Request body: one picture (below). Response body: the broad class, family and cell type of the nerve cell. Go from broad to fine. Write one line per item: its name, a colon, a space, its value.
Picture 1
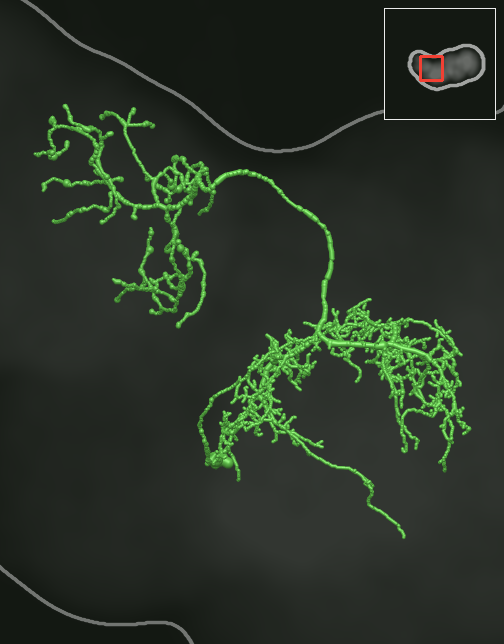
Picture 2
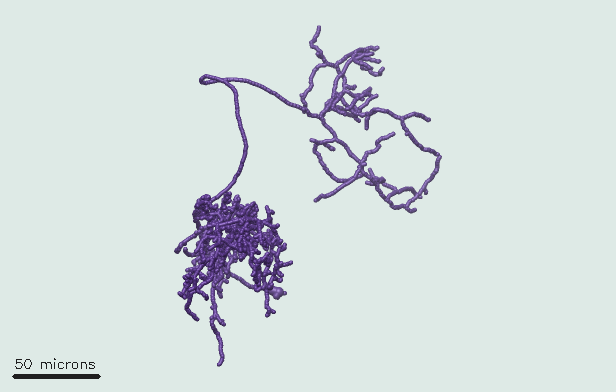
broad class: nerve-cord intrinsic neuron
family: hemilineage 12A
cell type: IN12A003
